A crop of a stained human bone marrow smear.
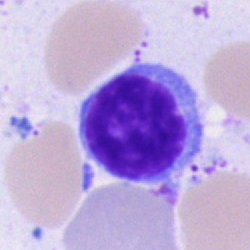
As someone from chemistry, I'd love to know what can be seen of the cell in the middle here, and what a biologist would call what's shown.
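Point one: the outline is roughly round, with a few slightly angular edges. Point two: the nucleus fills most of the cell. Point three: the cytoplasm forms only a narrow rim stained blue, and it shows no granules. Last comes the name: lymphocyte.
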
